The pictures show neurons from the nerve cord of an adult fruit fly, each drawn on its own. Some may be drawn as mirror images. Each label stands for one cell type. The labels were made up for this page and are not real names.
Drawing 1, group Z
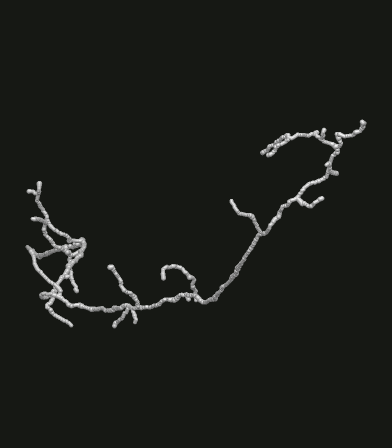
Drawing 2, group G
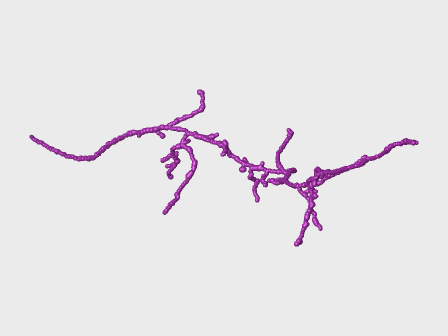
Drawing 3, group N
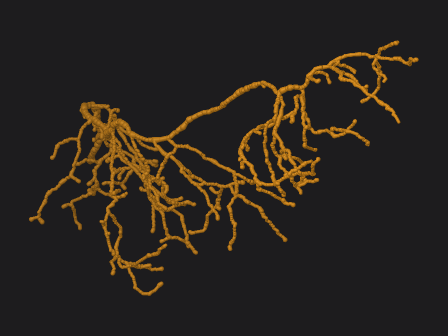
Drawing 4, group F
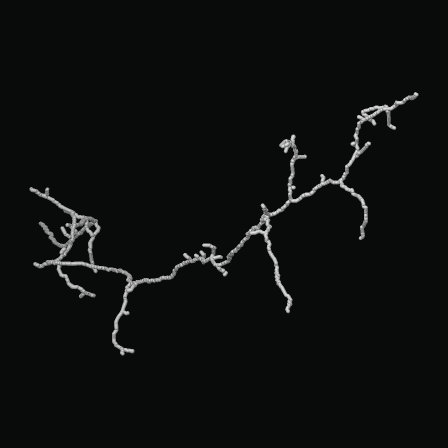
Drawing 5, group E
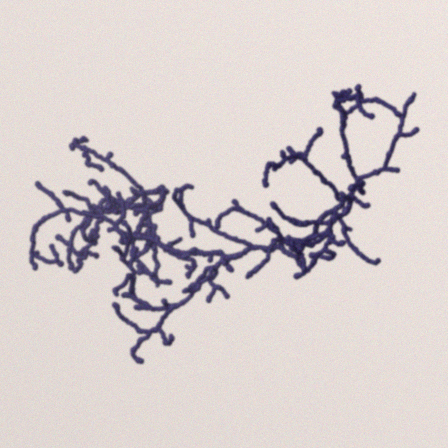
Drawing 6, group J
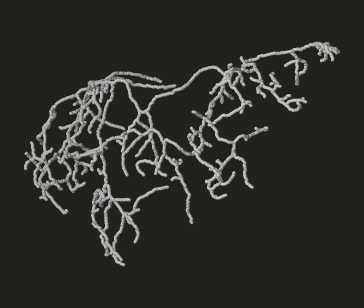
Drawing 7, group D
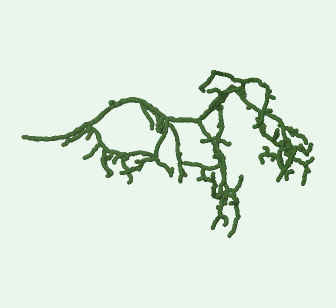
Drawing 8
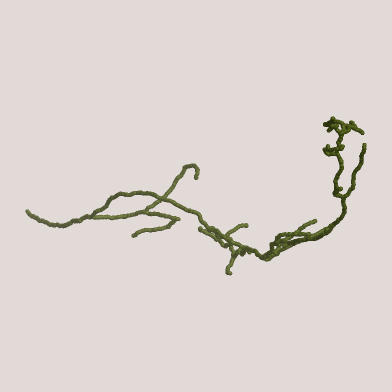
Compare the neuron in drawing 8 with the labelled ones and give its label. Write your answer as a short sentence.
It belongs to group Z.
